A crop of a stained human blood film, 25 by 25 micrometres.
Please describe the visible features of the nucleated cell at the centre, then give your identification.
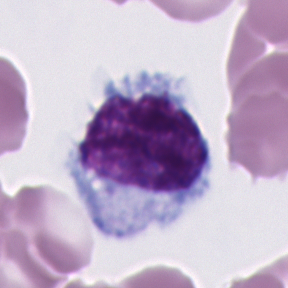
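Look at the margin here: it's fringed with fine, hair-like projections. The cytoplasm is pale blue with no coarse granules in it, and the nucleus is one rounded oval mass, no lobes. That's a hairy cell.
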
